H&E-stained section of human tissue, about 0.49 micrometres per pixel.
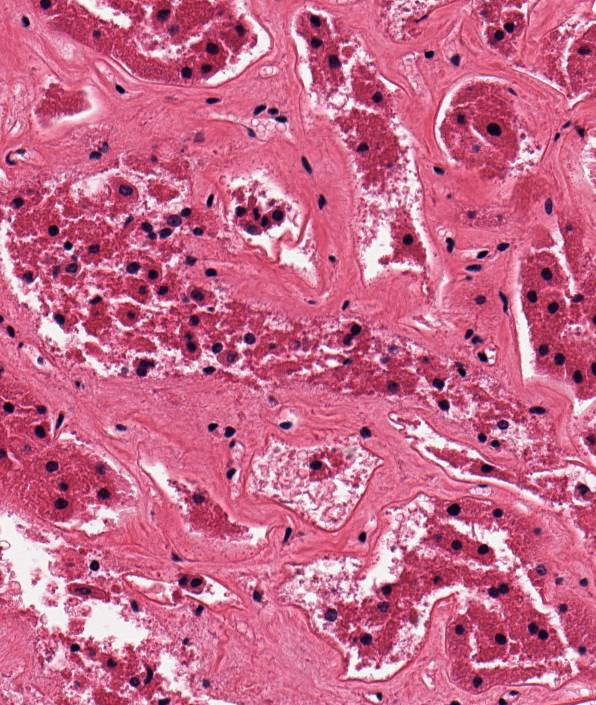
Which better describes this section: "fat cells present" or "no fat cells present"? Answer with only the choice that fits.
No fat cells present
